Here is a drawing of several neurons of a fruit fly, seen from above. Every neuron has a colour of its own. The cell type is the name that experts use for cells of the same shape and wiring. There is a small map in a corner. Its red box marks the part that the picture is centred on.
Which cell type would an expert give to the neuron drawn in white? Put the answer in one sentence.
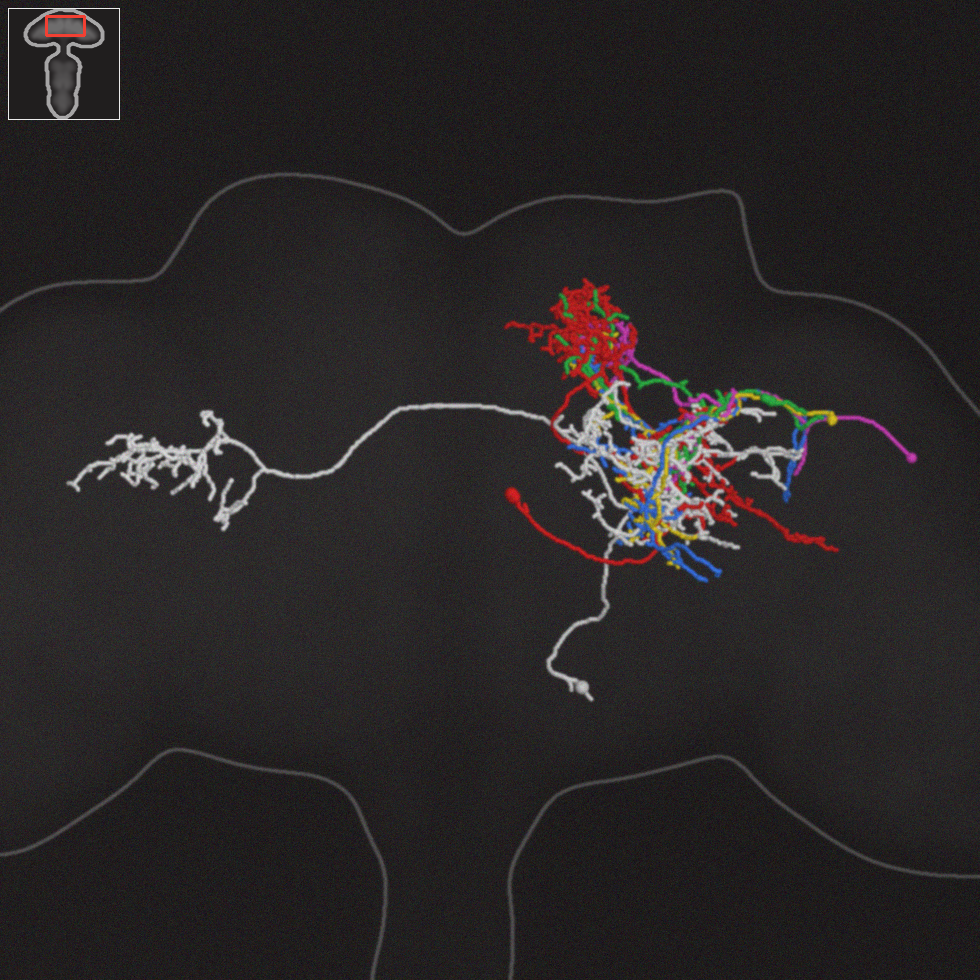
The cell type is SIP088.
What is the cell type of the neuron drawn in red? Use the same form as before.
The cell type is SMP443.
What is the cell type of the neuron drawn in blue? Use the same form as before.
The cell type is CB4198.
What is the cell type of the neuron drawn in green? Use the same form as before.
The cell type is CB4197.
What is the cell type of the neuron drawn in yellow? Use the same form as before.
The cell type is SIP015.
